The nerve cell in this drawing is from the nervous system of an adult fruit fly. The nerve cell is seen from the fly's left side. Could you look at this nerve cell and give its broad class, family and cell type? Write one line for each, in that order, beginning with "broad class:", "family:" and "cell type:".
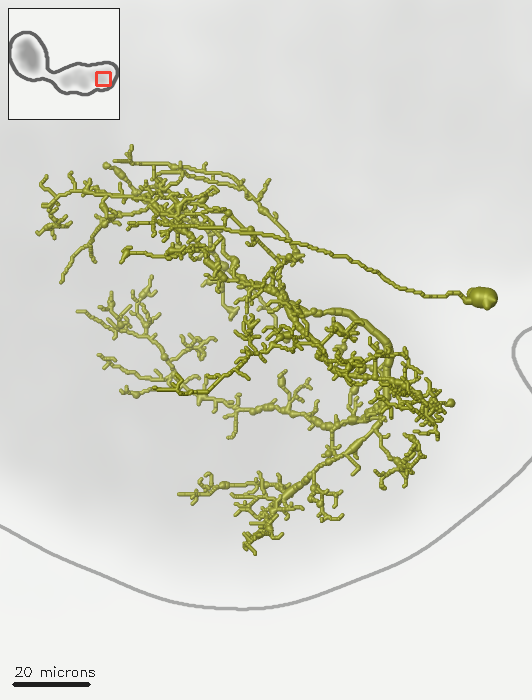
broad class: nerve-cord intrinsic neuron
family: hemilineage 03A
cell type: IN03A026_a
